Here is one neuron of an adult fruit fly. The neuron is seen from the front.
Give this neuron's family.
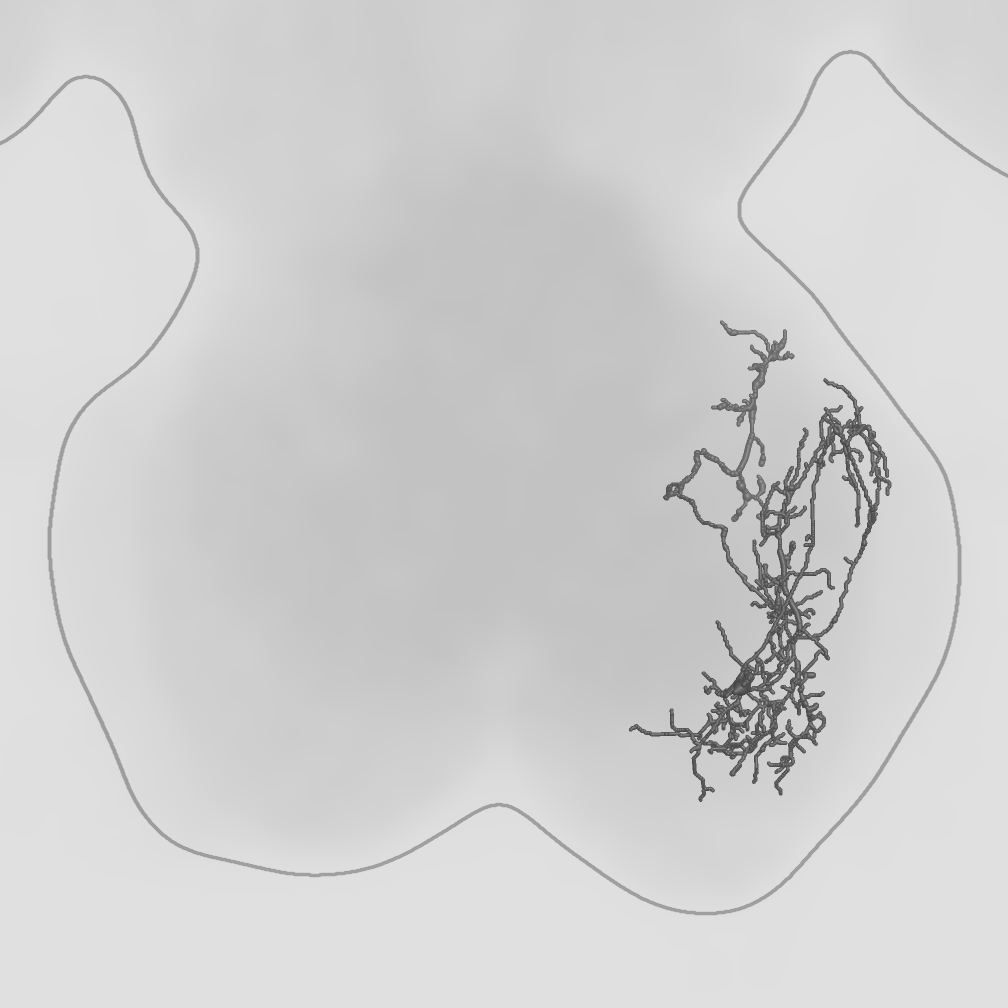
hemilineage 16B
